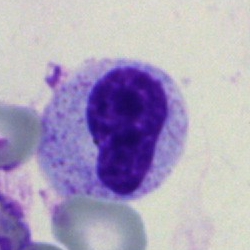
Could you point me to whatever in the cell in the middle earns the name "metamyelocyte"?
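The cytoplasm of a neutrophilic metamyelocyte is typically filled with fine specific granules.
In keeping with this, fine purple granules are scattered throughout the cytoplasm of this metamyelocyte.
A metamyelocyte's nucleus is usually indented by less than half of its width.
Here the nucleus has a notch on its left side that gives it a waisted shape. The nucleus lies off-centre toward the right, and its chromatin is dark purple and dense.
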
